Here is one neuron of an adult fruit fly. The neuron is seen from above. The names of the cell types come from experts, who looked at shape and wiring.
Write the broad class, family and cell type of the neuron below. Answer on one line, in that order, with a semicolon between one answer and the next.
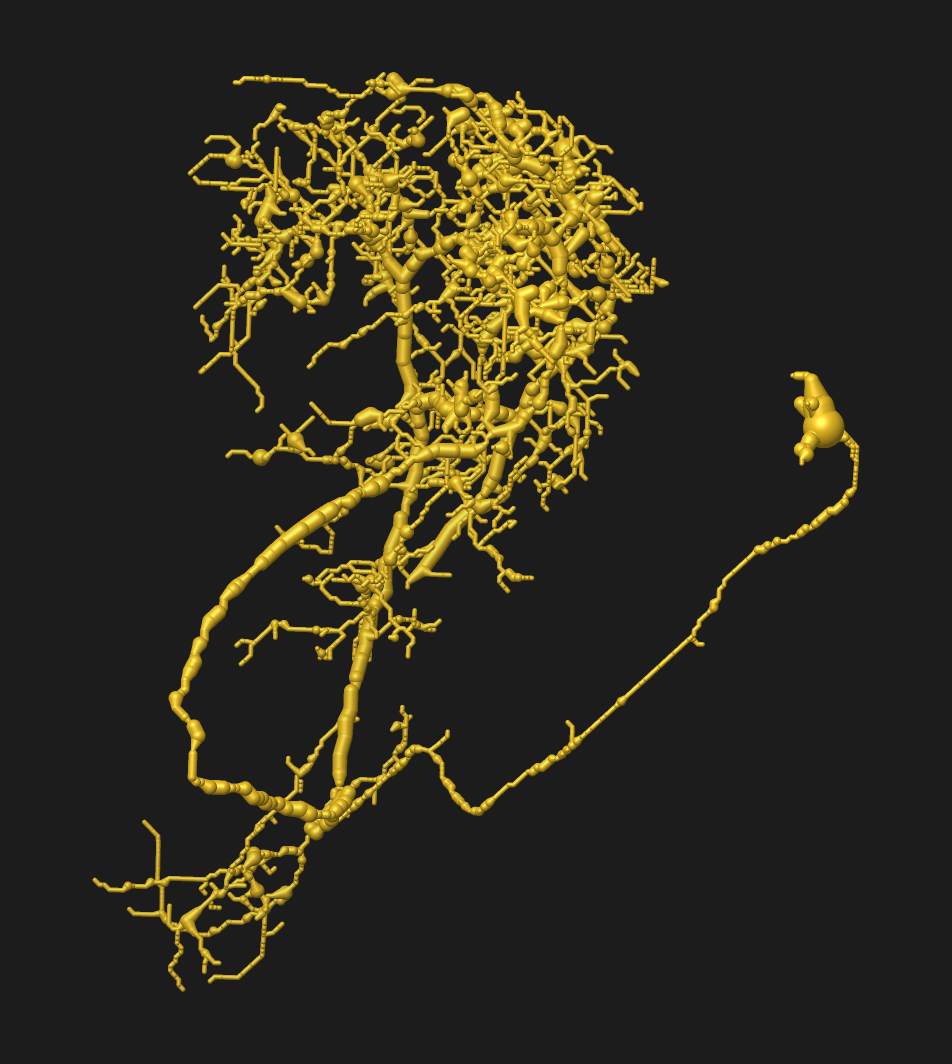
central-brain intrinsic neuron; hemilineage VLPl&d1_lateral; AVLP431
